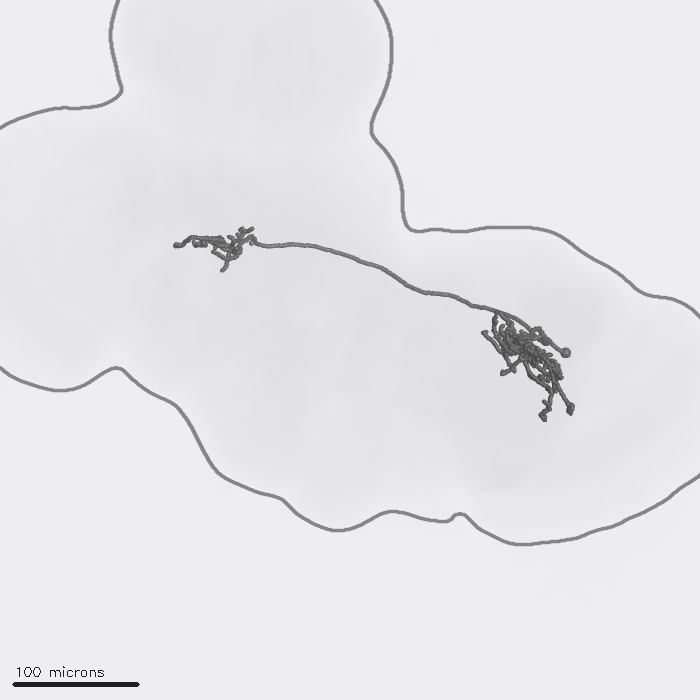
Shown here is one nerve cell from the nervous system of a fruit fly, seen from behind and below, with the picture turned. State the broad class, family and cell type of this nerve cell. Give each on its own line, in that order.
central-brain intrinsic neuron
hemilineage VLPd&p1_dorsal
PVLP008_c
